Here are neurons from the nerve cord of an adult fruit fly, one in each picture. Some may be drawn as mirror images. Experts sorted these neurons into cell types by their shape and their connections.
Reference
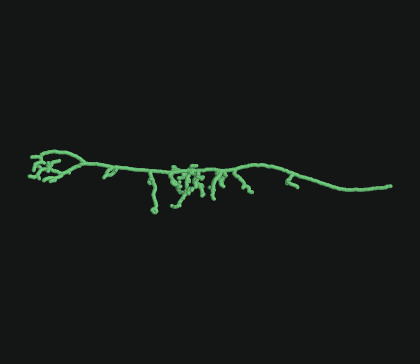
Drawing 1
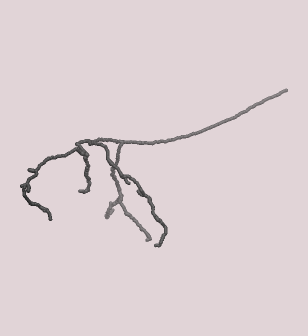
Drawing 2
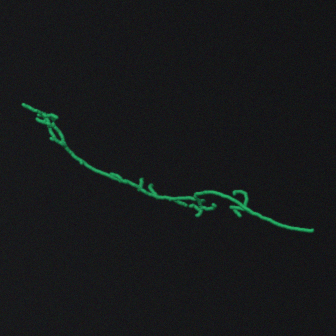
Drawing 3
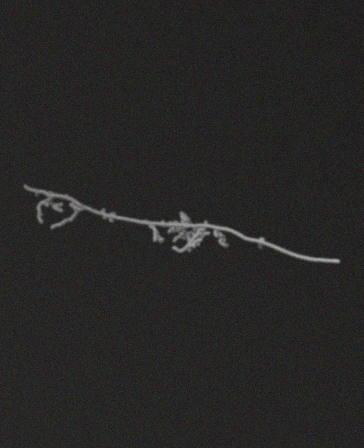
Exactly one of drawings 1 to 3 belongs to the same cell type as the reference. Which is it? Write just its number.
3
